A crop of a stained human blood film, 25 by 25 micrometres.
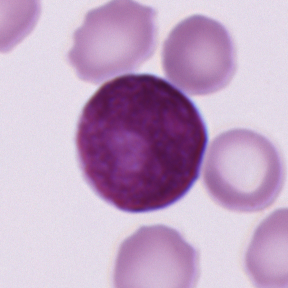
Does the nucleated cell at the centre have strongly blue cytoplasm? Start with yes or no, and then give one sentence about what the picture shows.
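Yes. The thin rim at the edge is dark blue-violet.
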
